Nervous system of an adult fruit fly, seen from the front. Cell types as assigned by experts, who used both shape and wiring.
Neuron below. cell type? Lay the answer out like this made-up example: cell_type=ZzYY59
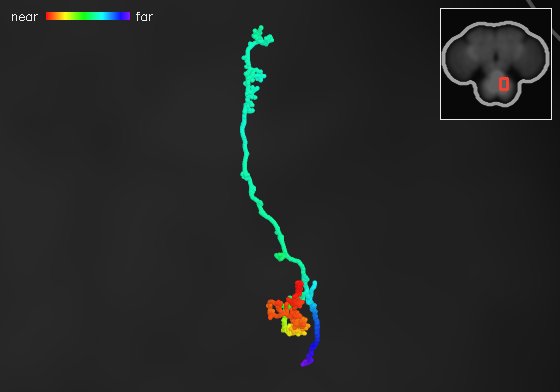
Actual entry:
cell_type=SNpp39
